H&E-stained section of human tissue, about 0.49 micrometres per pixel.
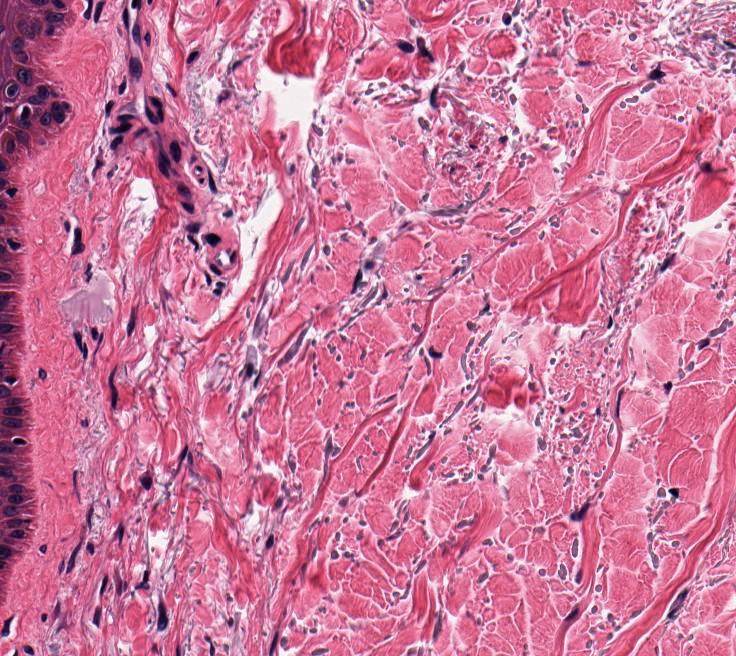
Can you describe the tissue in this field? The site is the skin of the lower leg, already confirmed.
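Down the left edge runs a narrow strip of epithelium, its dark purple nuclei crowded together. Directly beside it lies a pale pink band with few nuclei. Near the upper left, close to the epithelium, is a small vessel lined by plump dark nuclei. Between the fibres, the nuclei are small, dark and mostly elongated.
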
